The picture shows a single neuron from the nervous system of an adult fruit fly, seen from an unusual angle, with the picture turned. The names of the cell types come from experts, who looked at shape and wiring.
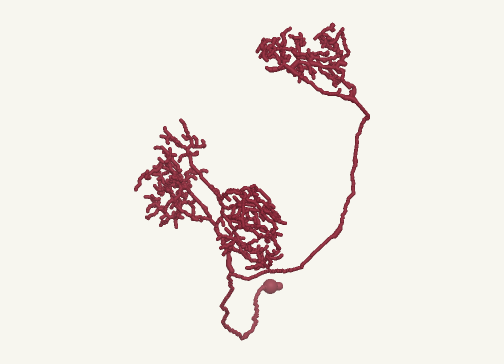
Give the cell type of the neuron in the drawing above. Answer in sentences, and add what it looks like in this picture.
It is of cell type hDeltaC. Its broad class is central-brain intrinsic neuron. Its cell body lies at the bottom of the picture. The picture shows dozens of branch ends.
